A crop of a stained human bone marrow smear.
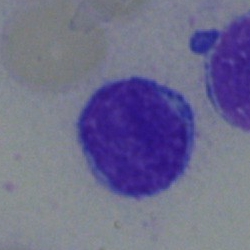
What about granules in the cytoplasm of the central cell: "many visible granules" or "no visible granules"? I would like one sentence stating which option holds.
The cytoplasm of the cell lacks visible granules entirely.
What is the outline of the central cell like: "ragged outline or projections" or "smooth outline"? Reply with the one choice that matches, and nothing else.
Smooth outline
